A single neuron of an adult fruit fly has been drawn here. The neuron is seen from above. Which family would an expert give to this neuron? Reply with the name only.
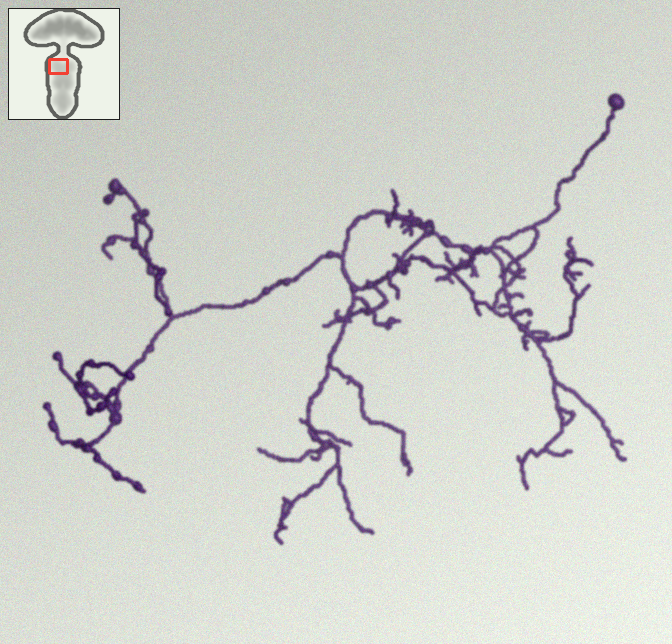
hemilineage 14A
